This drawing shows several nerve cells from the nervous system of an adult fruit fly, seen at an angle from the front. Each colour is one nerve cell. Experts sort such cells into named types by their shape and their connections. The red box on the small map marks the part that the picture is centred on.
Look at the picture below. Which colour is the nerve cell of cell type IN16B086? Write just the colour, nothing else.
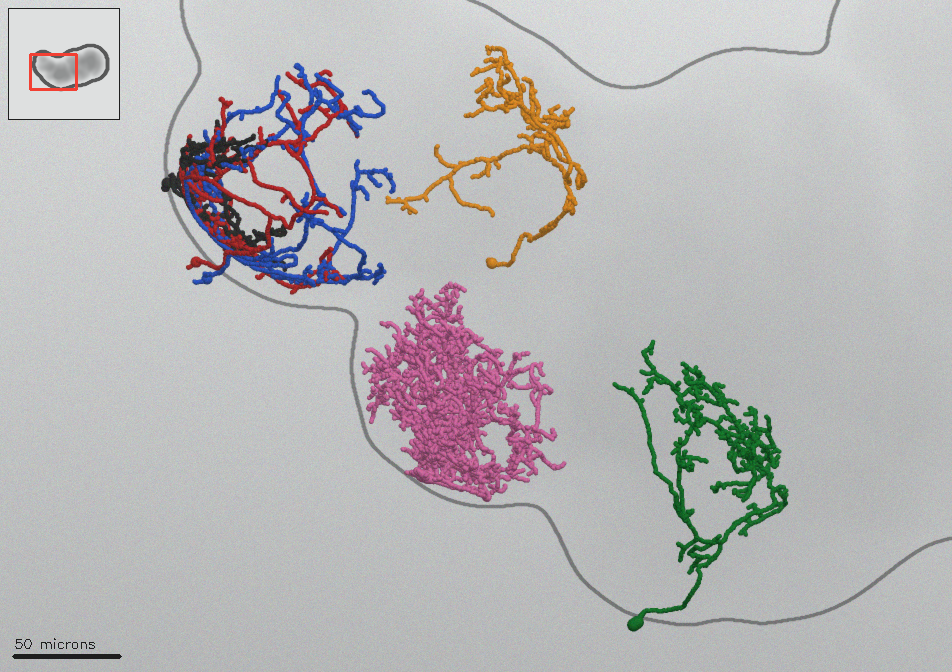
red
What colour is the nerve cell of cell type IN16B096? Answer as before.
orange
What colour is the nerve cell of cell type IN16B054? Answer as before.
blue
